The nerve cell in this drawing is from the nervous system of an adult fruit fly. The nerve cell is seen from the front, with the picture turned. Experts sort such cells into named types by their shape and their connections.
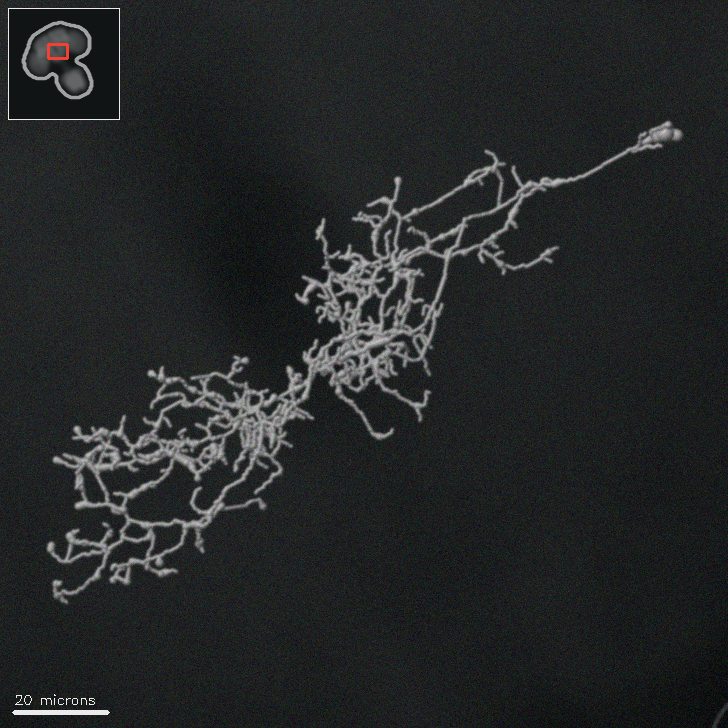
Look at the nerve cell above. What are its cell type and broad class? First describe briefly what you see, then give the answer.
The cell body can be seen at the upper right of the picture. From left to right in the picture it spans about 130 microns. The picture shows more than a hundred branch ends. It is of cell type GNG078. Its broad class is central-brain intrinsic neuron.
